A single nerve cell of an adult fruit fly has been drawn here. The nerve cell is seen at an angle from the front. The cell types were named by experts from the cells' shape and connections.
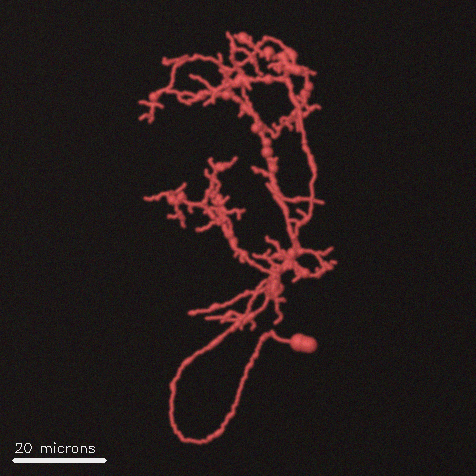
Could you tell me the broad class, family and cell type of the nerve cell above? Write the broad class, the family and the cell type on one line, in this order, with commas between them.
central-brain intrinsic neuron, hemilineage LHl4_dorsal, LHAV4g6_a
